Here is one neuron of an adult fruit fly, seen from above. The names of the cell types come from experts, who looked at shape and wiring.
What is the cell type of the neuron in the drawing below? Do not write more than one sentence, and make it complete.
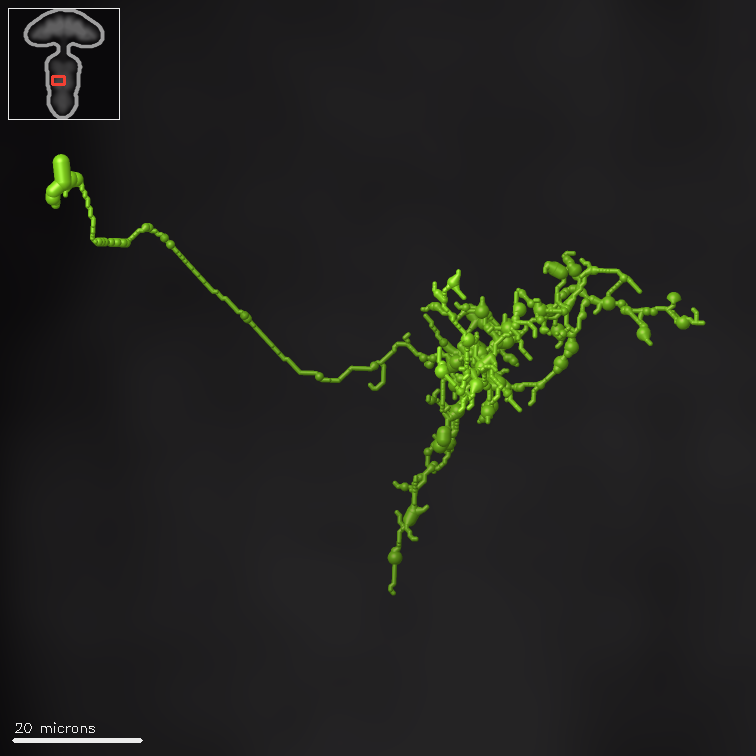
So far as cell type goes, this neuron is IN09A093.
